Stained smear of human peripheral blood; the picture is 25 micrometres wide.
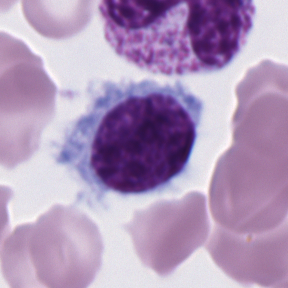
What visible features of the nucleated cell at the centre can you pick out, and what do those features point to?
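Look at how ragged the border is, with lots of fine hair-like cytoplasmic projections, most prominent down the left side. The nucleus sits toward the right, so there's a wider rim of cytoplasm on the left, and no coarse granules in it. That's a hairy cell.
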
